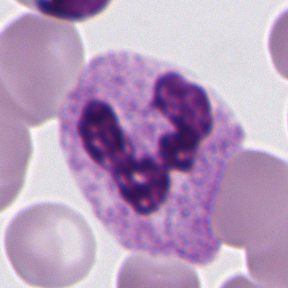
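Segmented neutrophil, the cell in the middle of this peripheral blood smear. Its cytoplasm is plentiful and pale pinkish-lilac, and, looking closely, it is evenly filled with fine lilac granules. The chromatin appears dark purple and coarsely clumped. Following the edge around, the outline is roughly oval, with no surface projections.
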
